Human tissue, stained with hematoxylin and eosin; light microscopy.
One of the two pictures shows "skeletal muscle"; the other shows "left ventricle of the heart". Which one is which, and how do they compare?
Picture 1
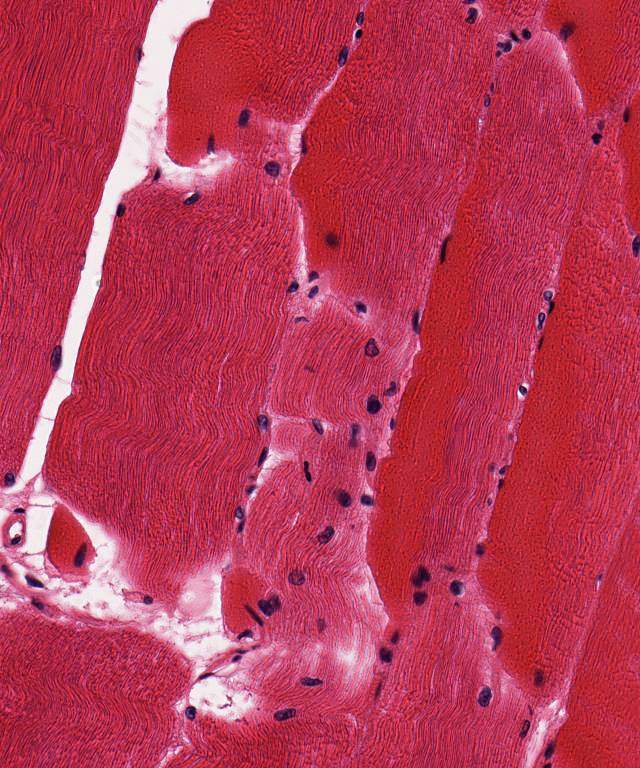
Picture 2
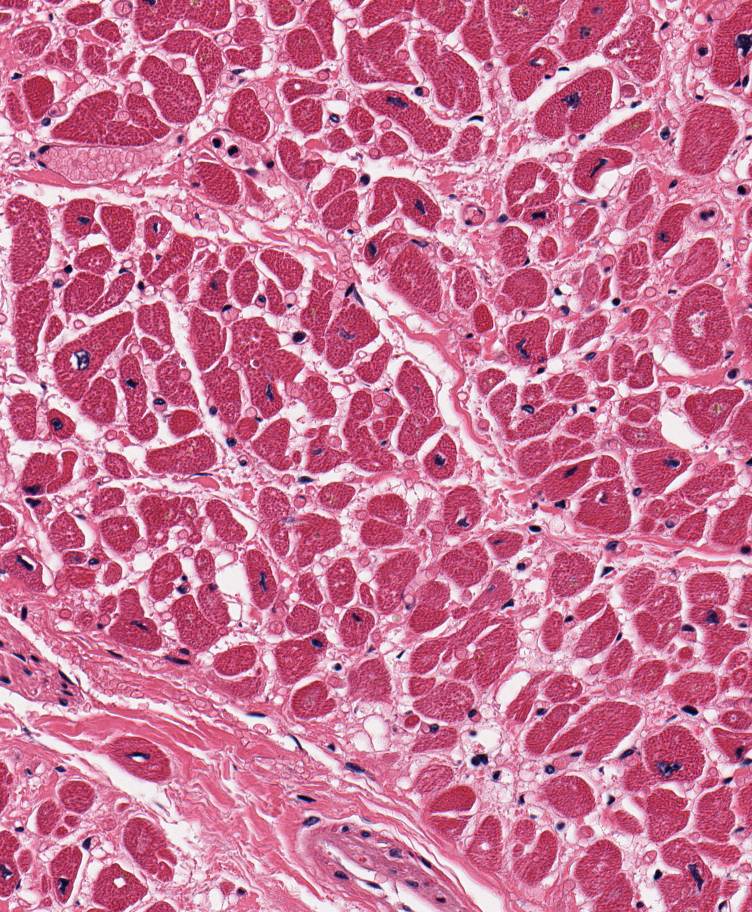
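Skeletal muscle appears in picture 1, and left ventricle of the heart in picture 2. In the skeletal muscle, fibre cytoplasm stains deep pink-red with eosin, and fine wavy lines of myofibrils run along the length of many fibres. Dark oval nuclei lie at the fibre edges rather than centrally, several of them strung along the border of each fibre. In the left ventricle of the heart, most fibres are cut in cross section, giving irregular, angular, lobulated profiles rather than evenly round ones. Their cytoplasm is deeply eosinophilic with a fine stippled texture, and any nucleus seen within a fibre sits centrally.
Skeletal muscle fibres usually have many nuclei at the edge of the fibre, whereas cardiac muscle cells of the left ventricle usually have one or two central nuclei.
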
